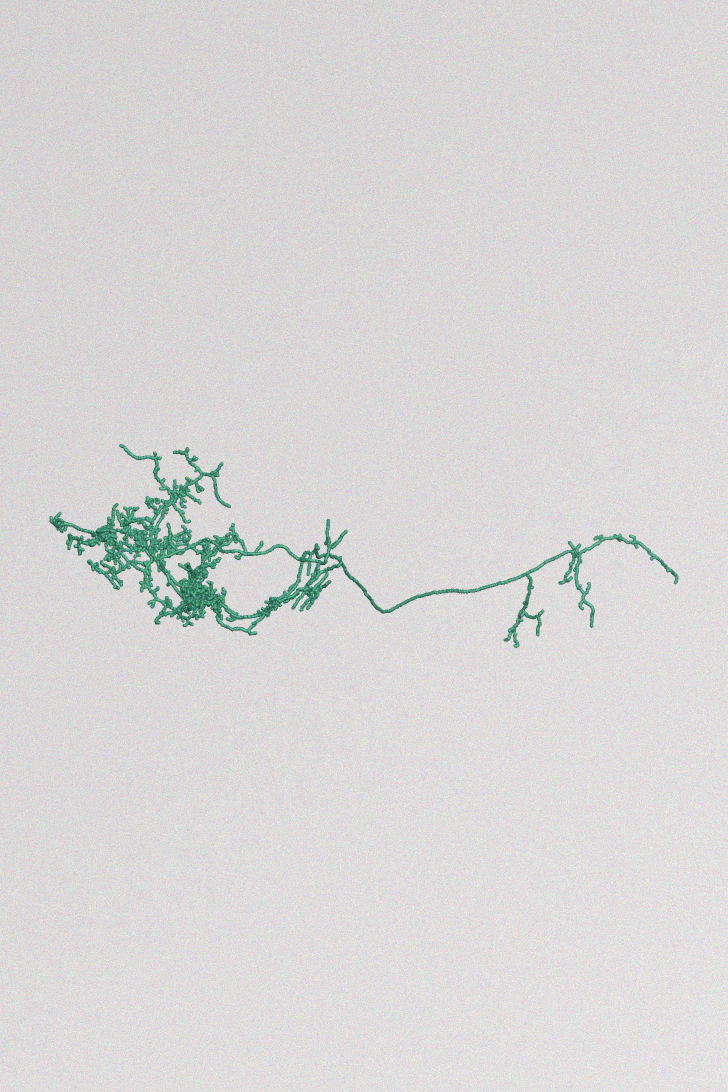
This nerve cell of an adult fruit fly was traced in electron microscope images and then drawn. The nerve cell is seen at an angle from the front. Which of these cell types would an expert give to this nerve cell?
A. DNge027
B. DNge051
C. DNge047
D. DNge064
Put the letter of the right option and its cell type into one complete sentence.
Cell type DNge027, found in option A, is the type of the nerve cell.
